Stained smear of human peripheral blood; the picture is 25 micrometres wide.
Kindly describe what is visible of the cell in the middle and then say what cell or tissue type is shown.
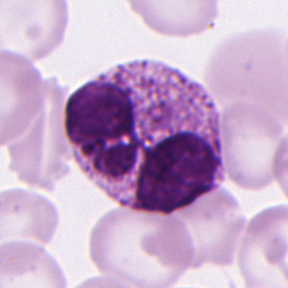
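Three separate lobes make up the nucleus, and the one at the lower left is much smaller than the other two. The chromatin is dark purple and densely condensed. Small dark purple granules are scattered throughout the cytoplasm. This cell is a basophil.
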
